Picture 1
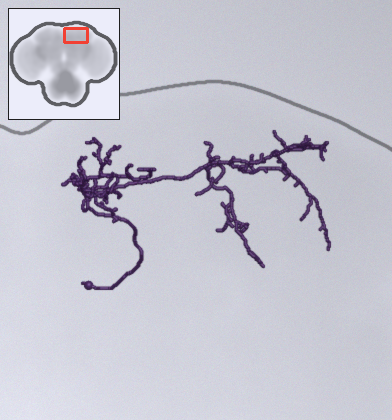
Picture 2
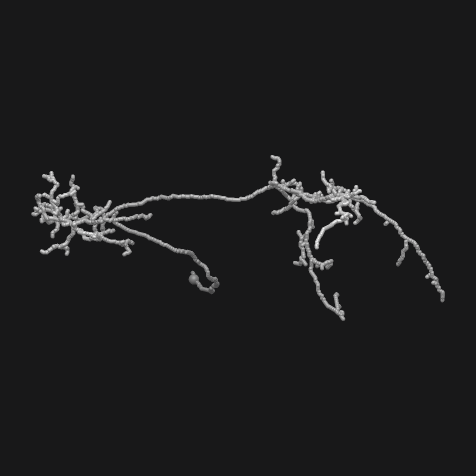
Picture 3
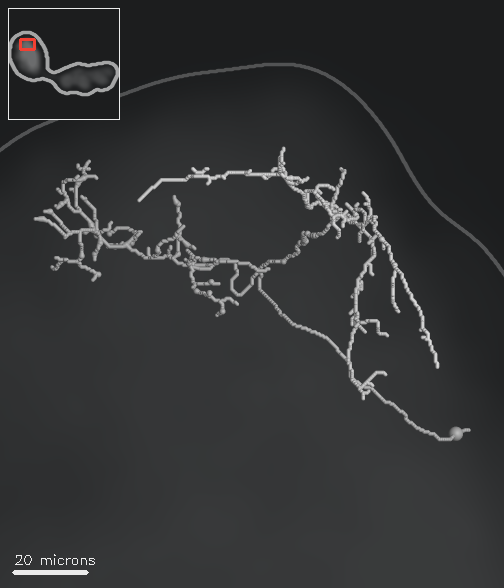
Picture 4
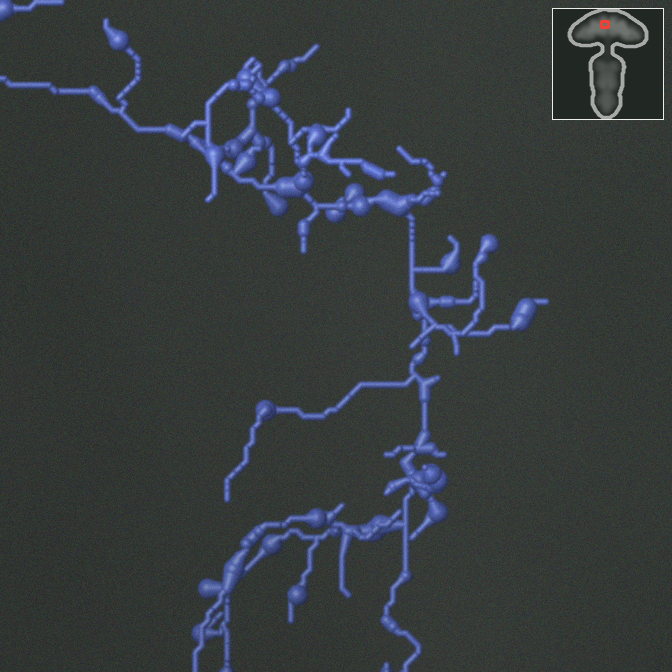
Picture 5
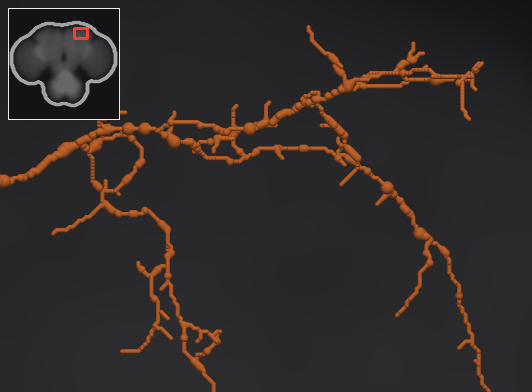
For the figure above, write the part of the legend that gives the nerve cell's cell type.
SMP411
